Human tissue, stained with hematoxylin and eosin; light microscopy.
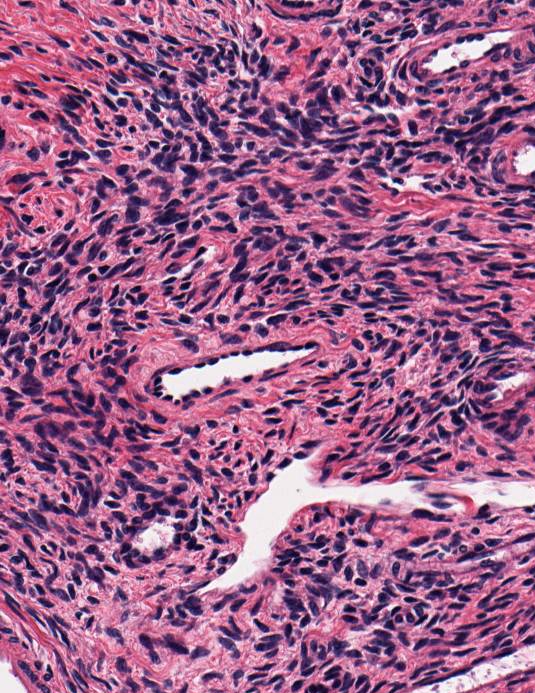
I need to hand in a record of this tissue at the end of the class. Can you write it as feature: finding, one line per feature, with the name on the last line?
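Cells: densely packed, spindle-to-ovoid, filling nearly the whole field
Arrangement: short, intersecting fascicles
Nuclei: dark, oval to elongated
Cytoplasm: scant, poorly defined, pink
Collagen: fine pink fibres between cells throughout
Denser collagen: less cellular pink bands along left edge and lower left corner
Name: ovary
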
